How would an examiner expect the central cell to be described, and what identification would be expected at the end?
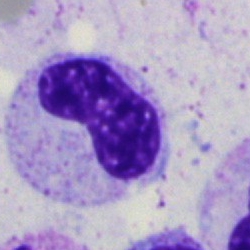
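A round, smooth outline bounds the cell. The nucleus is kidney-shaped, with its indentation facing the lower left. It lies off-centre, toward the upper right of the cell. The cytoplasm is a pale lilac-grey. The cell is a band neutrophil.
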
